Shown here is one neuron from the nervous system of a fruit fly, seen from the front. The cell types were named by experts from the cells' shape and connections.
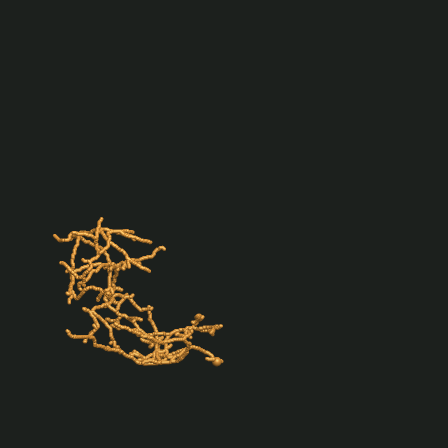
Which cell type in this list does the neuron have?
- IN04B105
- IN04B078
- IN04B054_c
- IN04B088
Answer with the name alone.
IN04B078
